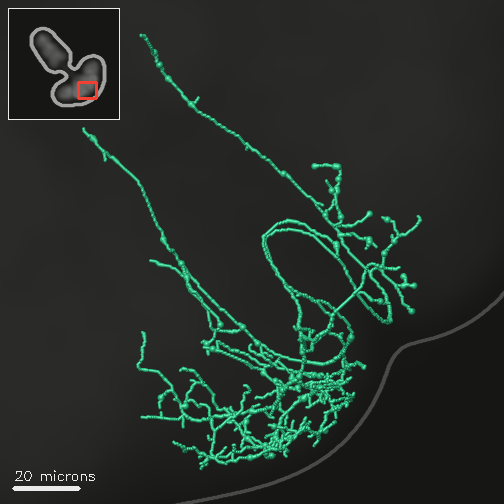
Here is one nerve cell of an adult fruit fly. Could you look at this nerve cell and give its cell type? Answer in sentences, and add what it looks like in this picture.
The cell type is CRE030_b. Its broad class is central-brain intrinsic neuron. The drawing shows no cell body. From top to bottom in the picture it spans about 140 microns. The picture shows dozens of branch ends.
